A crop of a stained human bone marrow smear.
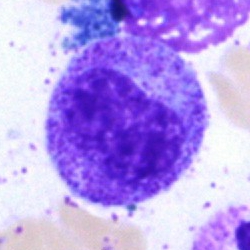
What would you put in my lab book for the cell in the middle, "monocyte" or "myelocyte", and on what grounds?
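This is a myelocyte, not a monocyte. Its nucleus fills most of the cell, toward the lower left, with patchy chromatin. Fine purple granules are scattered through a paler rim of cytoplasm.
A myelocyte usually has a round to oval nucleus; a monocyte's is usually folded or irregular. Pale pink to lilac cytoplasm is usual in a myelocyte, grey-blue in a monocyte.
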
